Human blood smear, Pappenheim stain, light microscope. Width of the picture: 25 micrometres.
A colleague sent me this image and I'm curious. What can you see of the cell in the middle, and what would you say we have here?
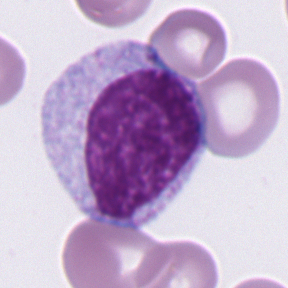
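Darker patches of clumped chromatin alternate with paler gaps here, and the nucleus shows no visible nucleoli. The cytoplasm holds fine, dust-like granules of a pinkish-purple colour, and no vacuoles are seen in it. This cell is a myelocyte.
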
